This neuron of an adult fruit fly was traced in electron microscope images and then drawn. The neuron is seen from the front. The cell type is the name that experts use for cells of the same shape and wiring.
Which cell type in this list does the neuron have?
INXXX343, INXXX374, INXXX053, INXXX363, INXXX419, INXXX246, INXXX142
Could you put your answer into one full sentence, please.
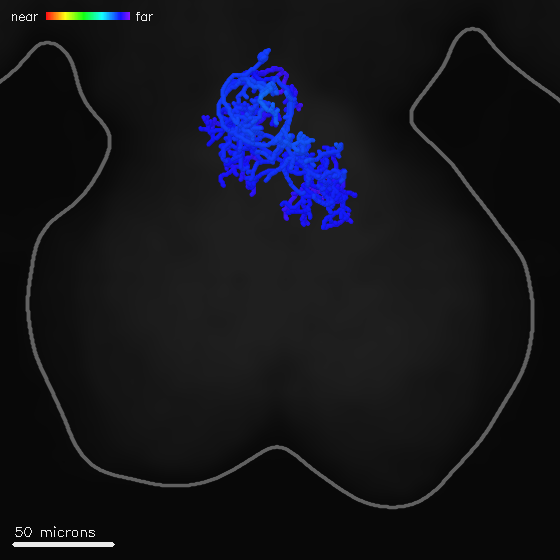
This neuron is given the cell type INXXX246.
